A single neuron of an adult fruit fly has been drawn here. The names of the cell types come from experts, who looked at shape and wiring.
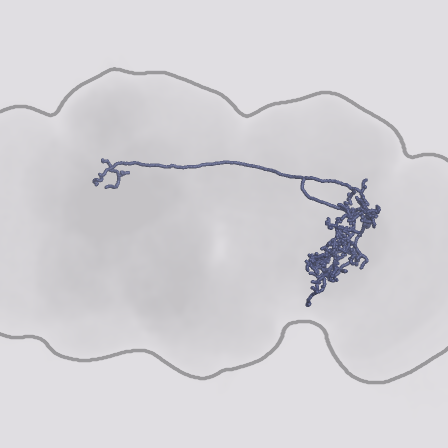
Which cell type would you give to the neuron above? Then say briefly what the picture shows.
The cell type is AVLP235. This is a central-brain intrinsic neuron. As drawn here it is wider than it is tall.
